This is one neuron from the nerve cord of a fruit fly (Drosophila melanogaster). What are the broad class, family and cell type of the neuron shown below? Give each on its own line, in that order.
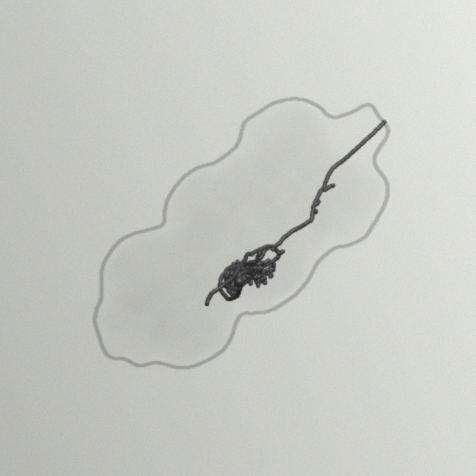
ascending neuron
hemilineage 01B
AN01B011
